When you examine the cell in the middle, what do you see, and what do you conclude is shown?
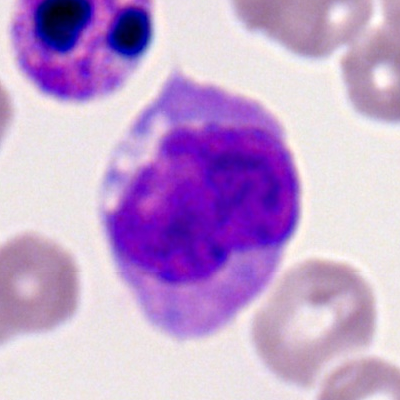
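In the middle cell, the nucleus looks large and irregular, folded and indented rather than split into separate lobes. Its chromatin seems fine and lacy, in a convoluted pattern, not dense and coarse. A moderate rim of pale greyish-lilac cytoplasm surrounds it, broadest beneath. A few small clear vacuoles sit at the upper left edge. This is a monocyte.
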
